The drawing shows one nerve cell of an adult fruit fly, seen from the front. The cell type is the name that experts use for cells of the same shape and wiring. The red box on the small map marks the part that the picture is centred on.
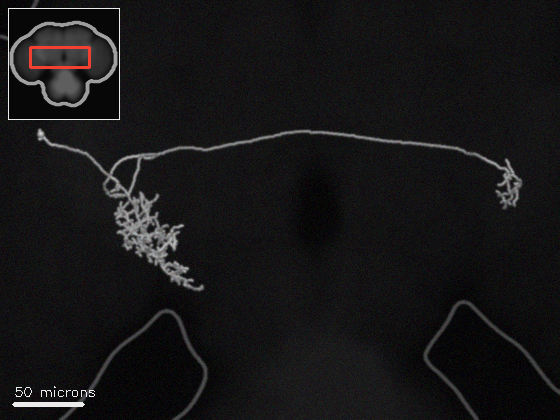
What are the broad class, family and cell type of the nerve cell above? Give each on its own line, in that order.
central-brain intrinsic neuron
hemilineage VLPl&d1_lateral
CB1695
